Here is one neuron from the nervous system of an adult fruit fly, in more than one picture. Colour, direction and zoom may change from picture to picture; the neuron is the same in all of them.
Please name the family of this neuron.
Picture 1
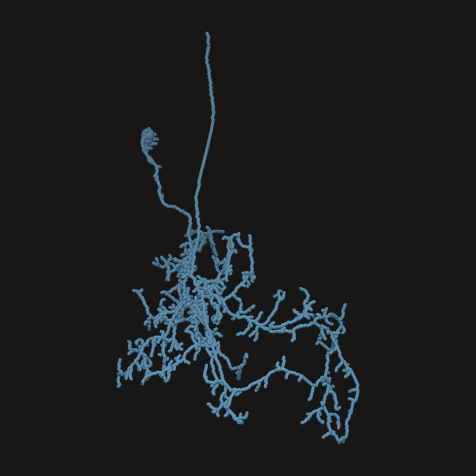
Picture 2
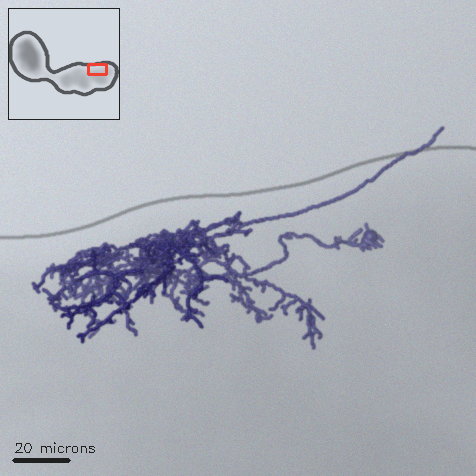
MNad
